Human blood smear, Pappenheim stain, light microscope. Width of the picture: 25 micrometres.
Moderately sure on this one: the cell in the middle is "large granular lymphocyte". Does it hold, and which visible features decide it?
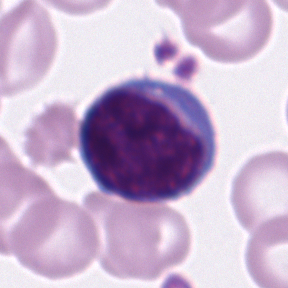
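I'd not call this a large granular lymphocyte; it reads as a typical lymphocyte. What settles it for me: no granules show in the cytoplasm.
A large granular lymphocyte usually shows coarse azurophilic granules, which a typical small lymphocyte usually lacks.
Then size: the cell is about 12 micrometres across, its nucleus about 11 by 9 micrometres, so the nucleus takes up much of it.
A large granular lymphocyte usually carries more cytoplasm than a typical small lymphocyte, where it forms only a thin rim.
Otherwise I note a round, smooth outline, a roughly round unlobed nucleus, and dense, clumped dark purple chromatin without distinct nucleoli.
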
